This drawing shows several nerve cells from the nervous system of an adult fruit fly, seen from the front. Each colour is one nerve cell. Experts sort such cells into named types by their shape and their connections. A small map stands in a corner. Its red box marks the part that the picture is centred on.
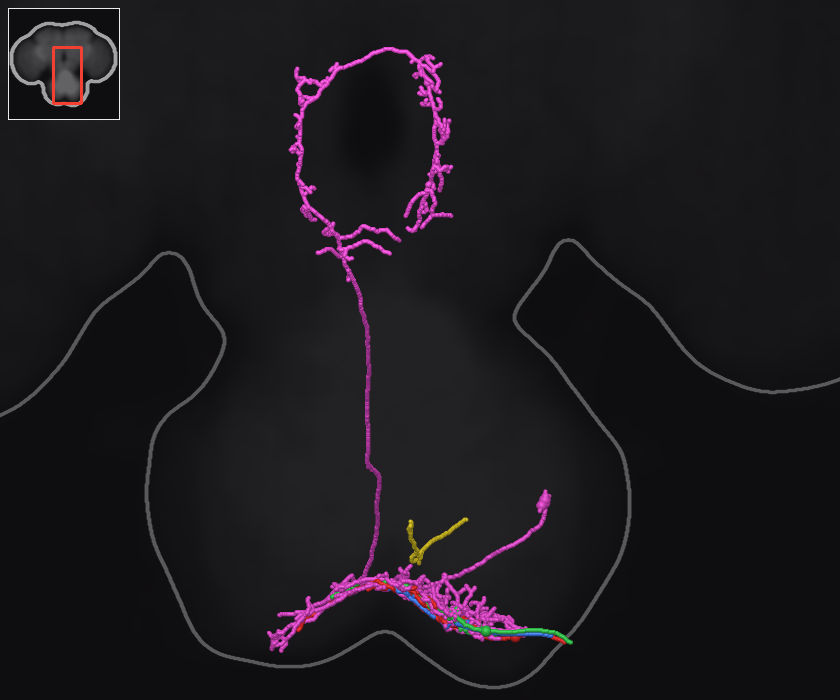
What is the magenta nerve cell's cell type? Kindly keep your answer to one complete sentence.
The cell type for the nerve cell is AN09B017a.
